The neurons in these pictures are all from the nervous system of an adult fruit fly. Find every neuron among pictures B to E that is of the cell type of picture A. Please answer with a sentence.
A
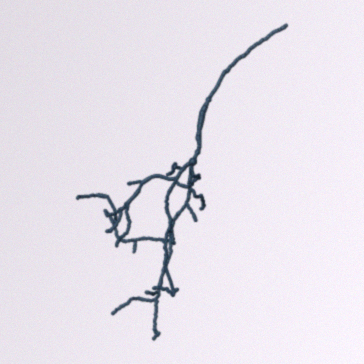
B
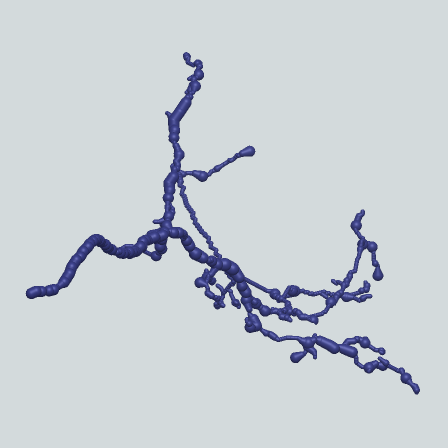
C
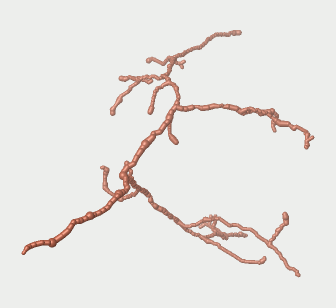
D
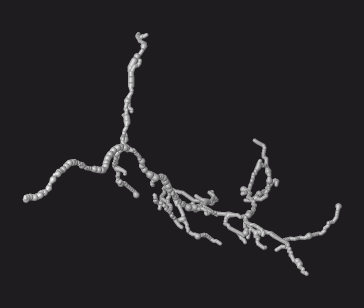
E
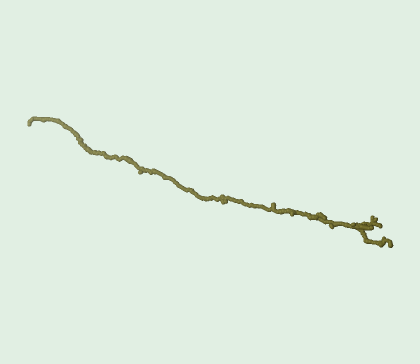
Picture C is of the same cell type.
